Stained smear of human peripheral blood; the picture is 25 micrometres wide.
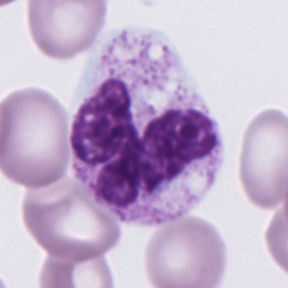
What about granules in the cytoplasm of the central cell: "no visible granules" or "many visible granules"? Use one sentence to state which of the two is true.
Its cytoplasm contains many granules that can be seen.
